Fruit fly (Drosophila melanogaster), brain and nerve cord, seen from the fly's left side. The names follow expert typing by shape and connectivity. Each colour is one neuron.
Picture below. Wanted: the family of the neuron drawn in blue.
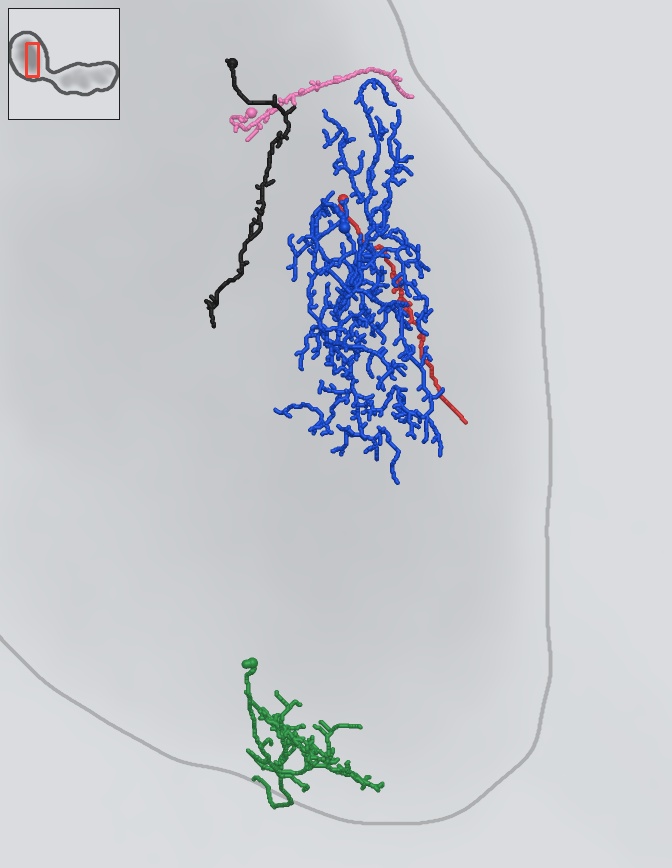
Dm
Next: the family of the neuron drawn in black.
Dm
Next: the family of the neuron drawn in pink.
Dm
